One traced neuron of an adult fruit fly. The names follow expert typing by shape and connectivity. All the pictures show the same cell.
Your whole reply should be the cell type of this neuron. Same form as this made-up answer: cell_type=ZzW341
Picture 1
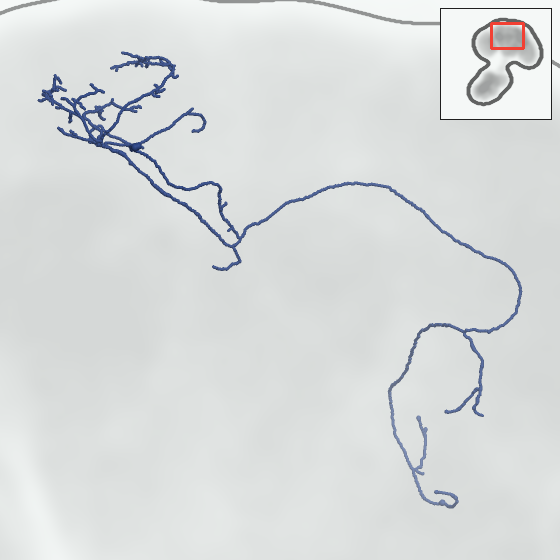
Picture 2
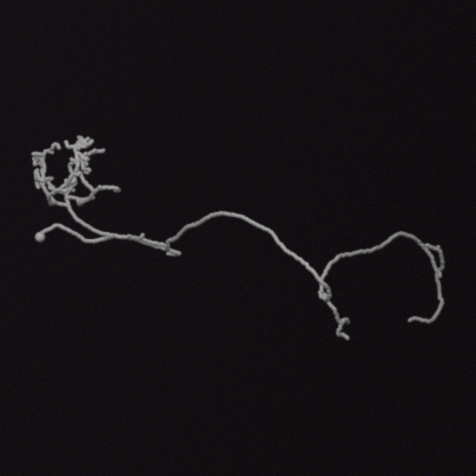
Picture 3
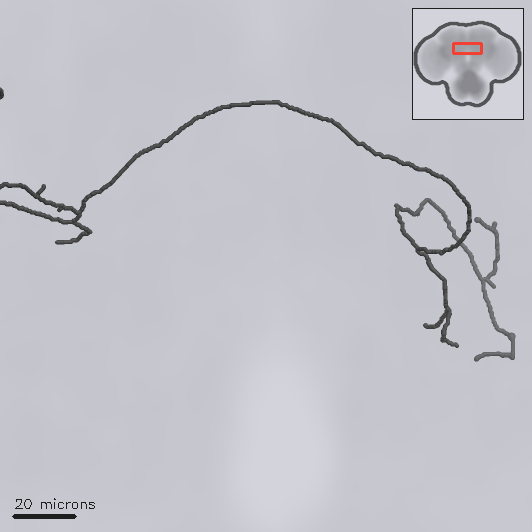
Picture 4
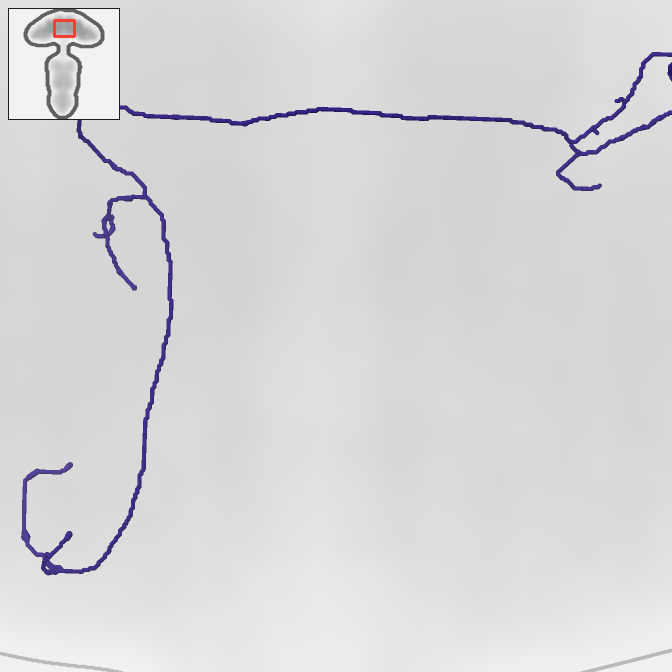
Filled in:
cell_type=CB3984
